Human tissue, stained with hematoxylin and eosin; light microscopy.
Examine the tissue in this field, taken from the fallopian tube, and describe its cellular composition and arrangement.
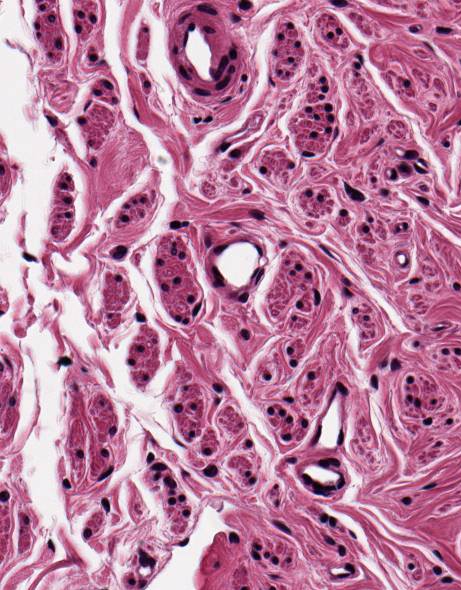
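Strands of pink fibrous tissue divide this field into many rounded to oval bundles of cells. Within each bundle, small, round, dark nuclei lie scattered. The cytoplasm inside the bundles looks finely mottled, in contrast to the smoother pink fibrous tissue surrounding them. No fat cells appear in the field.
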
